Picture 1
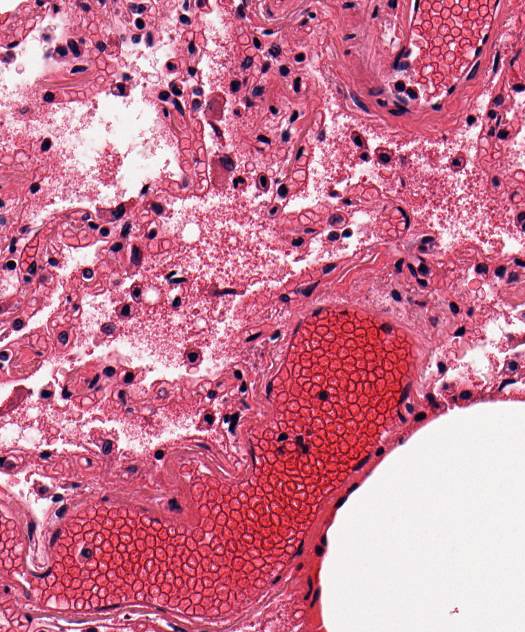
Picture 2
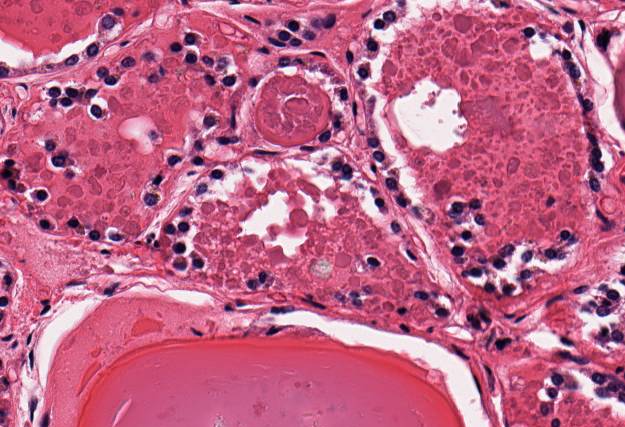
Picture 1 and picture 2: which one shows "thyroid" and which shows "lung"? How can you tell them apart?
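The lung's the first one, the thyroid the second. In the lung, the upper and left parts show thin branching septa around irregular airspaces, their nuclei small, dark, oval to elongated. Lower centre and left there's a large winding vessel distended with tightly packed red blood cells. The thyroid is divided into rounded nests by thin pink fibrous septa, and those septa carry thin, elongated dark nuclei along their length. Small round dark nuclei crowd mainly at the nest edges, and along the bottom edge a large unit is filled with smooth, homogeneous, deep pink material.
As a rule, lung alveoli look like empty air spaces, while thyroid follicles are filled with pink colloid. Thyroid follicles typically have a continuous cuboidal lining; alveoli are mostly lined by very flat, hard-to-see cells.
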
